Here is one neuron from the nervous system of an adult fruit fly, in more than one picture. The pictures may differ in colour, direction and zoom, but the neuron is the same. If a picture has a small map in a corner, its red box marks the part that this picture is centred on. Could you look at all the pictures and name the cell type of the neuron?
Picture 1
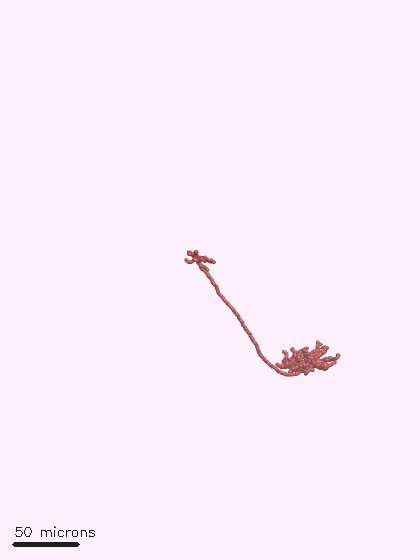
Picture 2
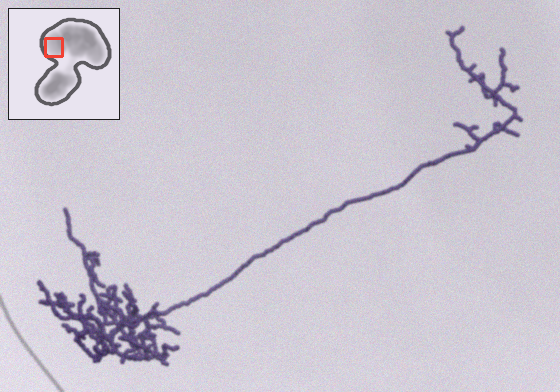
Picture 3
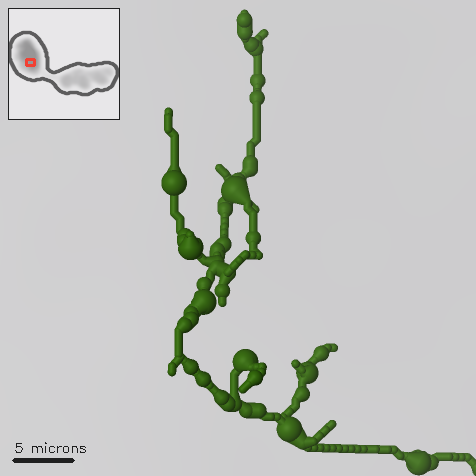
Tm26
